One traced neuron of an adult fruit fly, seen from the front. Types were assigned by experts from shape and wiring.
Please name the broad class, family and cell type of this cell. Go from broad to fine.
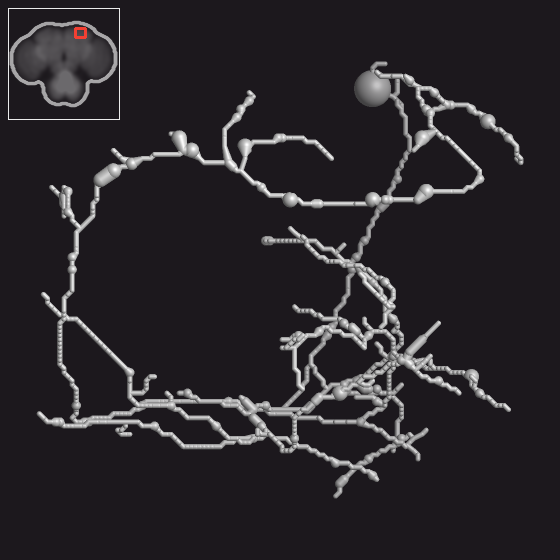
central-brain intrinsic neuron; hemilineage VLPd&p1_posterior; CB1060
